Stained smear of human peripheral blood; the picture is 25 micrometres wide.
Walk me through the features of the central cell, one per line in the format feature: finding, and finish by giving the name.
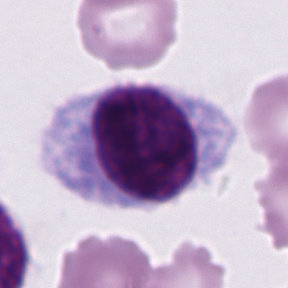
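Nuclear shape: round to oval, smooth contour, no indentation
Position: nucleus off-centre towards the right
Cytoplasm: wider band on the left, finely speckled throughout
Vacuoles: none visible
Name: hairy cell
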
